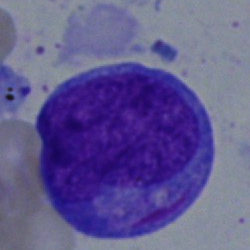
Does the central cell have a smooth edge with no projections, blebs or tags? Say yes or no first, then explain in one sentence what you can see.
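Yes. The cell outline is round and smooth.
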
